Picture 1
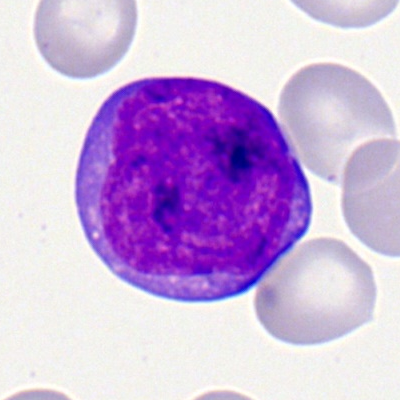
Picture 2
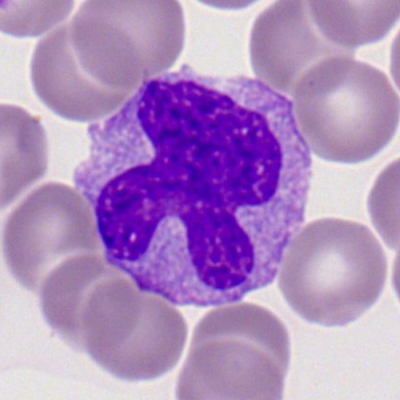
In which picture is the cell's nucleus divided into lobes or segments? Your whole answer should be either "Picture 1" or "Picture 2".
Picture 2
